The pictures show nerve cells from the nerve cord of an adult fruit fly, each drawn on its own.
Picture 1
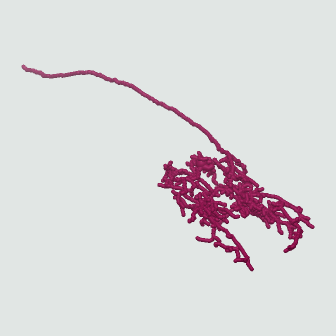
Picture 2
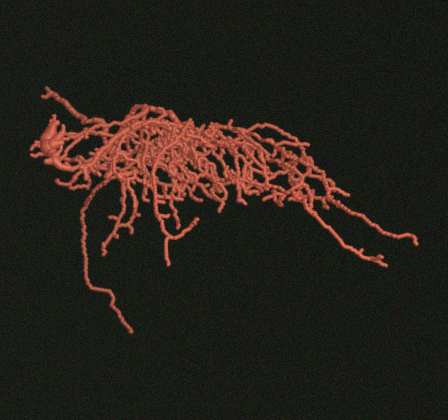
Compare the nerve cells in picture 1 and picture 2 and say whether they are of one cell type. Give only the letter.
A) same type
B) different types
B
